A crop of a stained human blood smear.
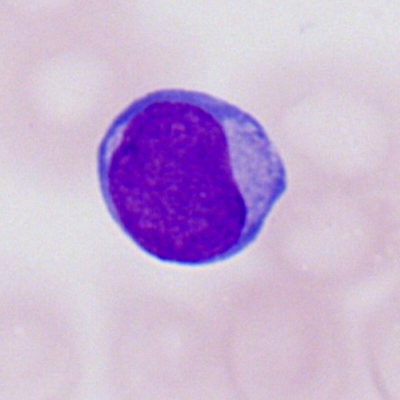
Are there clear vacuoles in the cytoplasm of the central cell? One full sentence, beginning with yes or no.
No, no vacuoles can be seen in the cytoplasm of this cell.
